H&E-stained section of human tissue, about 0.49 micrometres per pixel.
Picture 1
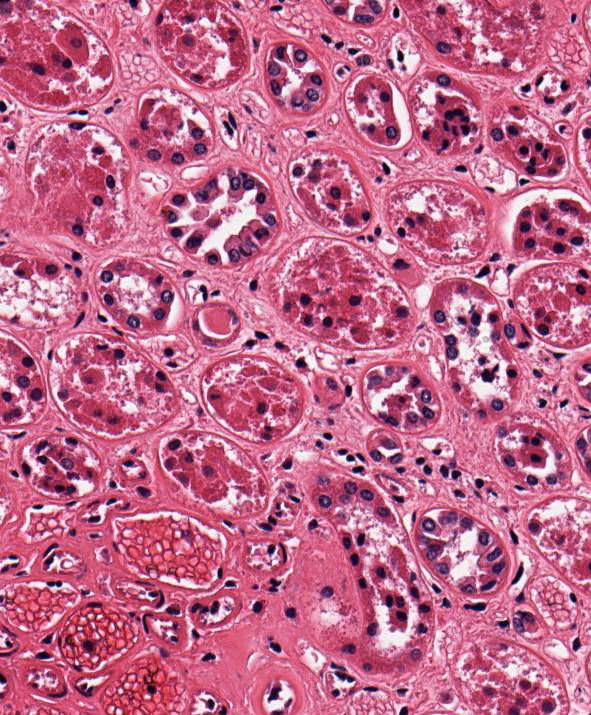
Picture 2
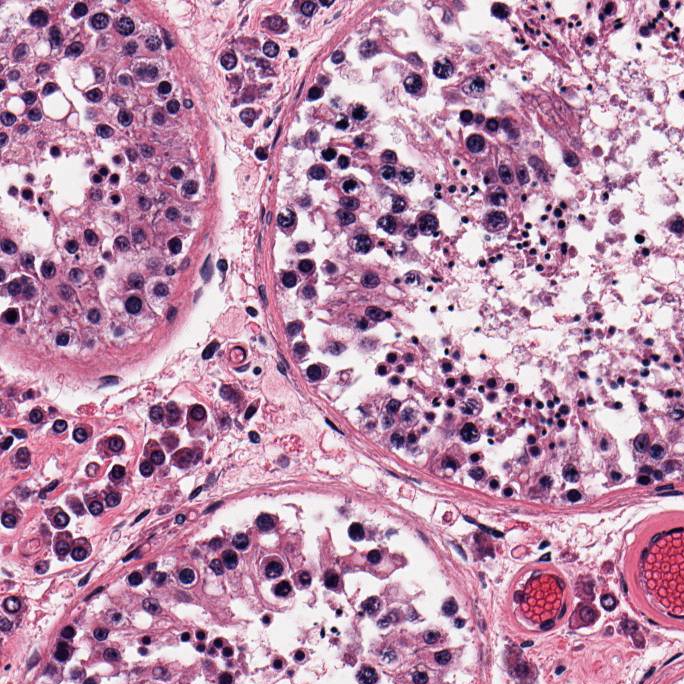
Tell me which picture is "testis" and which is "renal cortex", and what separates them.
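Here the renal cortex is in the first picture and the testis in the second. Begin with the lining: renal cortex tubules have a single layer of cuboidal cells with round dark nuclei, whereas the testis tubules are filled by a multilayered epithelium of many rounded cells. Notice too that the renal lining cells have pink granular cytoplasm, with ragged, frayed borders facing the lumen. Among the testis cells are larger ones with big round nuclei and coarse, clumped chromatin, and small, dense, dark round nuclei cluster toward the centre of the large tubule at upper right. Between structures, the renal tubules sit in scant pink fibrous stroma with scattered spindle-shaped nuclei, while the testis field is mostly parts of three large rounded tubules parted by narrow strips of interstitial tissue.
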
